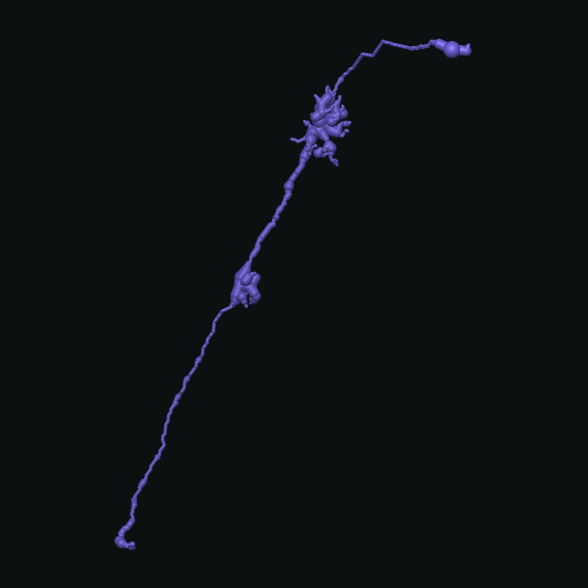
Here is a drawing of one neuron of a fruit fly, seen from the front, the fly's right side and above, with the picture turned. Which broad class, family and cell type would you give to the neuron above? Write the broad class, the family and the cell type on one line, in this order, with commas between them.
optic-lobe intrinsic neuron, Tm, Tm1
